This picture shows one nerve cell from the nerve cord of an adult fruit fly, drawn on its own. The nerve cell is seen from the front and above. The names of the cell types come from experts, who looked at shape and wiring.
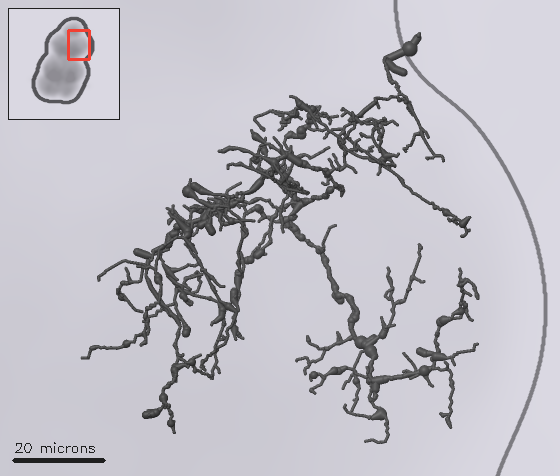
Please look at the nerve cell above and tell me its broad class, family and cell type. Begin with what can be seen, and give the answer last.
From top to bottom in the picture it spans about 90 microns. As drawn here it is about as wide as it is tall. It is a nerve-cord intrinsic neuron. The family is hemilineage 19A. The cell type is IN19A046.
